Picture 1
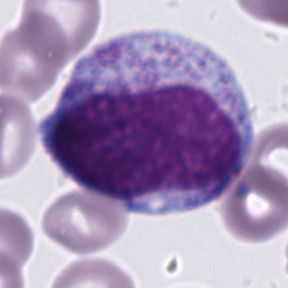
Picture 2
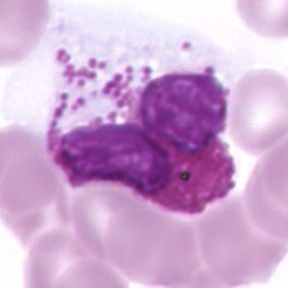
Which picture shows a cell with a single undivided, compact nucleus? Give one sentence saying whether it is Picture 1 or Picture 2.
An undivided, compact round, oval or kidney-shaped nucleus is found in the cell of picture 1.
